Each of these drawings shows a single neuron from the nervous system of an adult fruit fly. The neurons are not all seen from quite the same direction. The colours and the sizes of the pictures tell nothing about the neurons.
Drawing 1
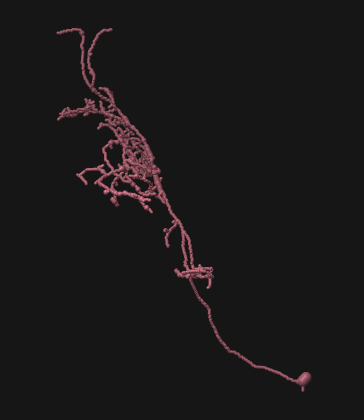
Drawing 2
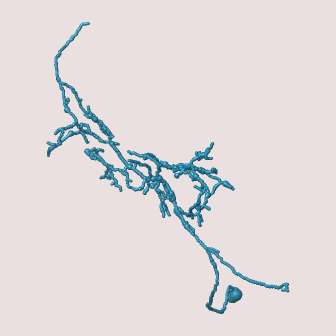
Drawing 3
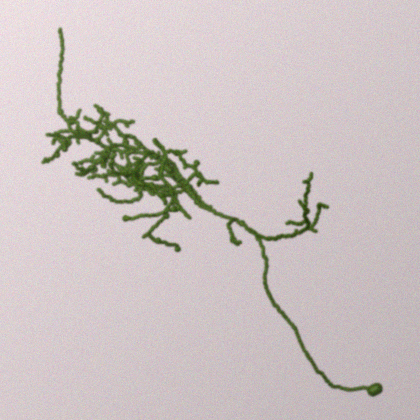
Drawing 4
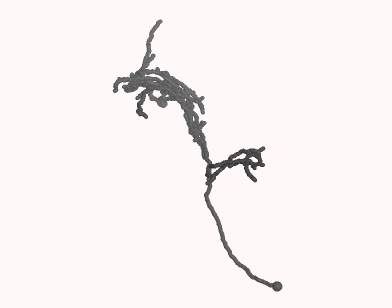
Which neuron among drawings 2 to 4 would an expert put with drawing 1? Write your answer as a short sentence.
Drawing 3 shows a neuron of the same cell type.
